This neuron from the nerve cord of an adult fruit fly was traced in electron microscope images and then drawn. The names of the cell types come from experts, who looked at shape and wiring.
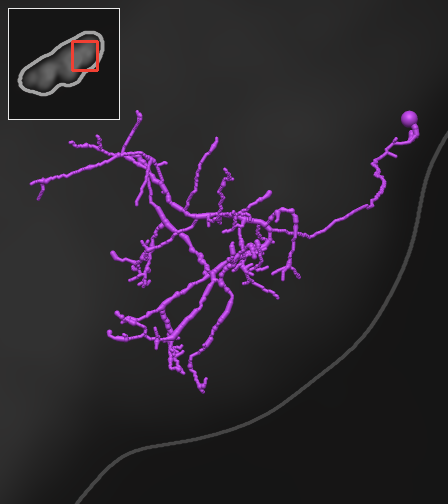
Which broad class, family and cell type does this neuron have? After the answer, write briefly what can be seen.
It is a nerve-cord intrinsic neuron. Its family is hemilineage 13B. The cell type is IN13B040. Dozens of branch ends can be seen. As drawn here it is wider than it is tall.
